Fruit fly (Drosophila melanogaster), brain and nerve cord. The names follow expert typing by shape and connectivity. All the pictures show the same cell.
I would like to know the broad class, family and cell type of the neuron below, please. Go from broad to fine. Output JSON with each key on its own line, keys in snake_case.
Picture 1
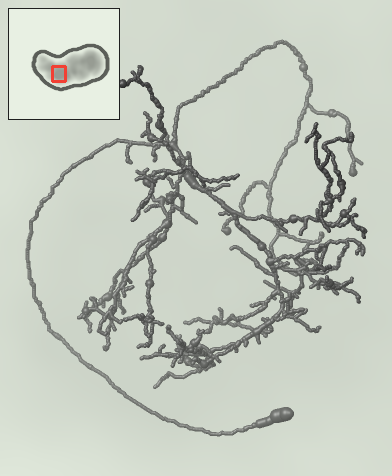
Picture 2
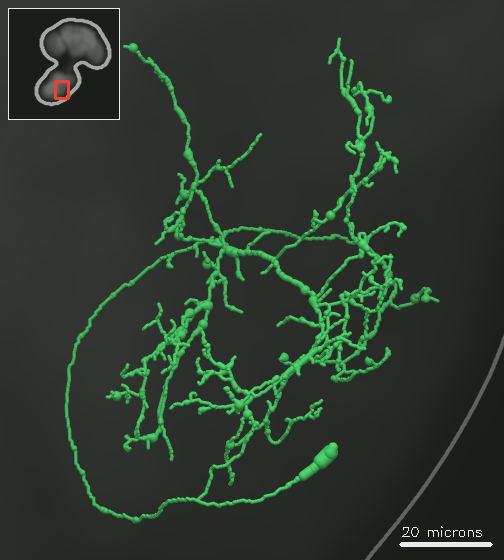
{
 "broad_class": "nerve-cord intrinsic neuron",
 "family": "hemilineage 04B",
 "cell_type": "IN04B112"
}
